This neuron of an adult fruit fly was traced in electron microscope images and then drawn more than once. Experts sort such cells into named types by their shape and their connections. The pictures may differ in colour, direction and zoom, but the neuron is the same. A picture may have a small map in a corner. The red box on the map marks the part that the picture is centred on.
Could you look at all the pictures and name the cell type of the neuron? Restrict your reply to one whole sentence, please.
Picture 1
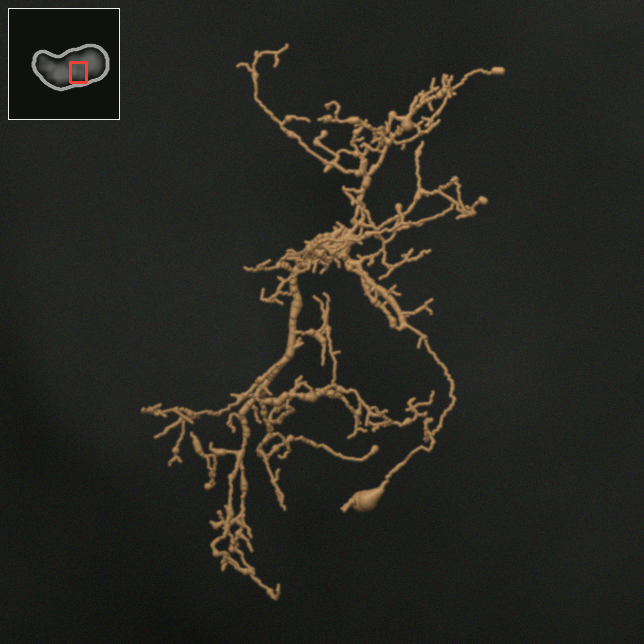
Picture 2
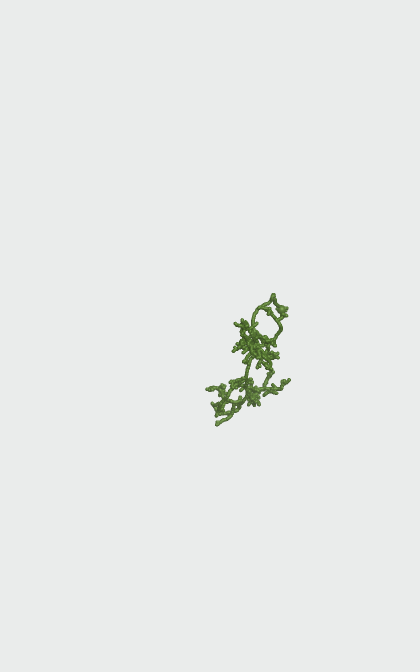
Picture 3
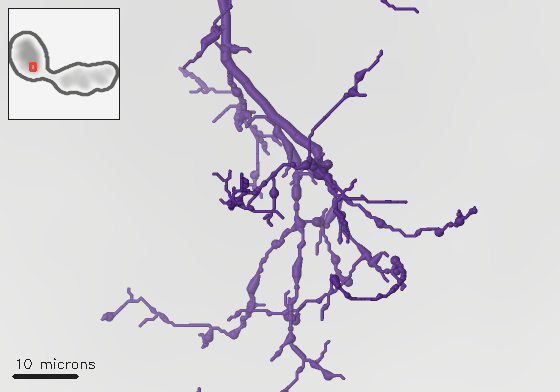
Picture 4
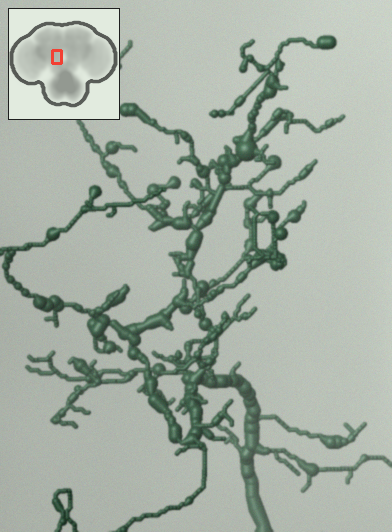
To this neuron applies the cell type name GNG663.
